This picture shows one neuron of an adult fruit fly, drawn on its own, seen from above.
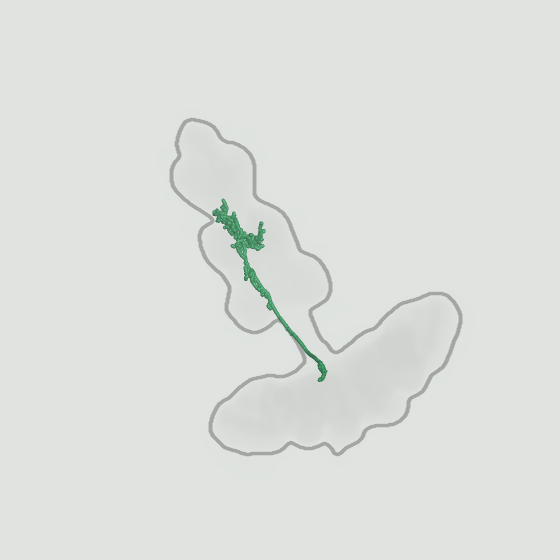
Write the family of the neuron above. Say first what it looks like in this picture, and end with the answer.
In this view it is taller than it is wide. This is an ascending neuron. The family is hemilineage 06B.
